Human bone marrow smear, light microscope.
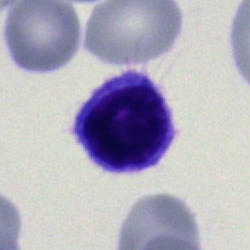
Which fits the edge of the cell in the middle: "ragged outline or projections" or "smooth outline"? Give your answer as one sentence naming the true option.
Along its outline, the cell is ragged or frayed, or bears projections, blebs or tags.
